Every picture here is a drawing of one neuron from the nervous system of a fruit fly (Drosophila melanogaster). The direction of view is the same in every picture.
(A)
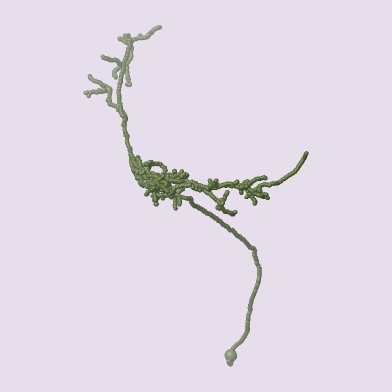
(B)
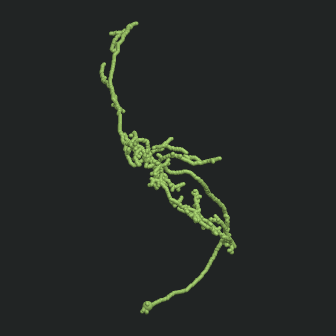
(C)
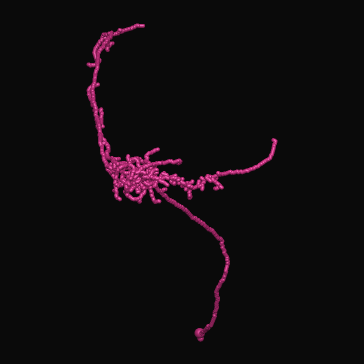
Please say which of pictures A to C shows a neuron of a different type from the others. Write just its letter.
B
